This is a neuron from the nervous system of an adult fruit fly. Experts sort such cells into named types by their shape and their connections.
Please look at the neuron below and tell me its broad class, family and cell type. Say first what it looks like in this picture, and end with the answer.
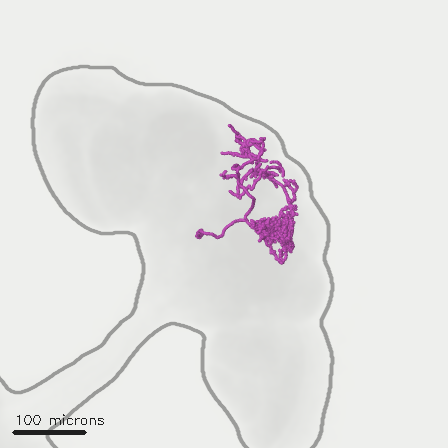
It is in the brain and does not reach the nerve cord. By the scale bar it is about 200 microns tall in this view. It is a central-brain intrinsic neuron. Its family is hemilineage DM4_dorsal. It is of cell type pC1_18b.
